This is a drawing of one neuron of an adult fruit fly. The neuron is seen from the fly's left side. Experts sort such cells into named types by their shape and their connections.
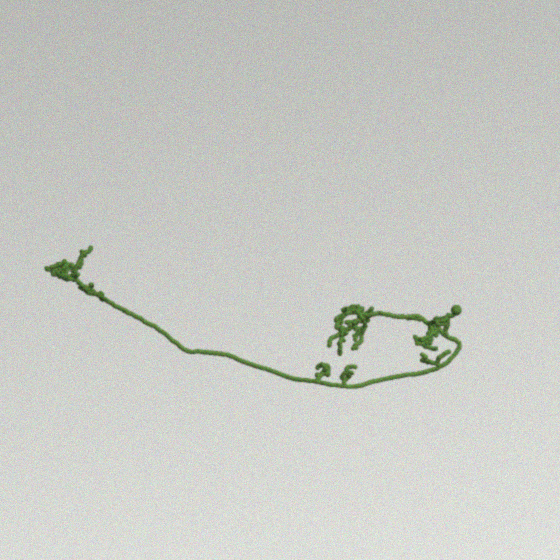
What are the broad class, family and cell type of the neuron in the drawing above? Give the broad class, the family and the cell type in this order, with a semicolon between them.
ascending neuron; hemilineage 17B; AN17B013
